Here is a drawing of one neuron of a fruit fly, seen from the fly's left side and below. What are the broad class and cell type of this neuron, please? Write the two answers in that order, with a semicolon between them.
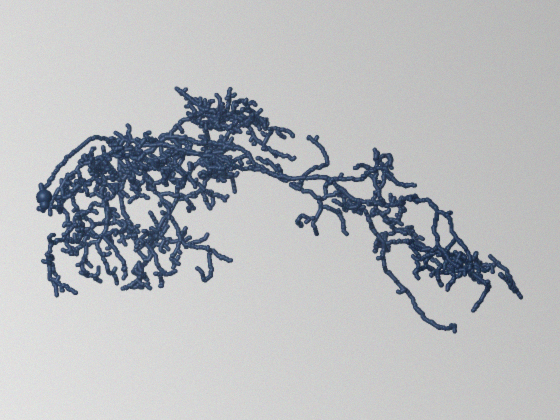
central-brain intrinsic neuron; SMP077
